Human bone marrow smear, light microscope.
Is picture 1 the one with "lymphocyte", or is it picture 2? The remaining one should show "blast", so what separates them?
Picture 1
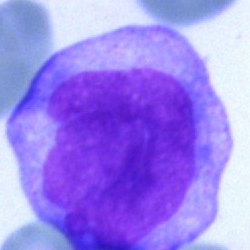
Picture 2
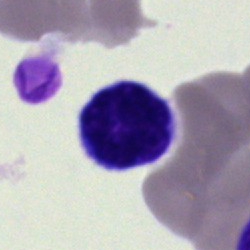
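Of the two pictures, the first holds a blast and the second a lymphocyte. Their chromatin differs: finely textured and evenly spread in the blast, dense and very dark blue-purple in the lymphocyte.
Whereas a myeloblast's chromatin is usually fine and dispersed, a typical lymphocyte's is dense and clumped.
The blast has an irregular outline with a gently scalloped right edge, and its pale bluish-lilac cytoplasm is clearly lighter than the purple nucleus. No vacuoles are seen in its cytoplasm, and pale, non-nucleated red cells lie around it at the edges of the picture. The lymphocyte is roughly round, and its nucleus fills almost the whole cell.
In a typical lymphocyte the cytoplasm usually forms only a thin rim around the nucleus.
No nucleoli, granules or vacuoles are seen in the lymphocyte.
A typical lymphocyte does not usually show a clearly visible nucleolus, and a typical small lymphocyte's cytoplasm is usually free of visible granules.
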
